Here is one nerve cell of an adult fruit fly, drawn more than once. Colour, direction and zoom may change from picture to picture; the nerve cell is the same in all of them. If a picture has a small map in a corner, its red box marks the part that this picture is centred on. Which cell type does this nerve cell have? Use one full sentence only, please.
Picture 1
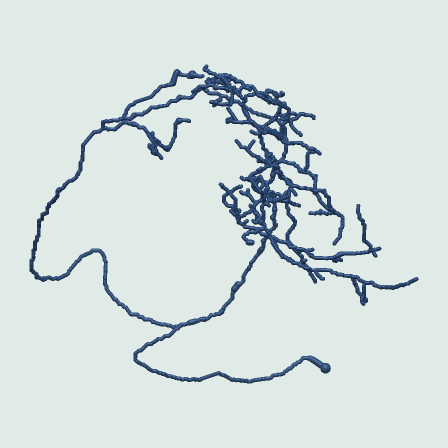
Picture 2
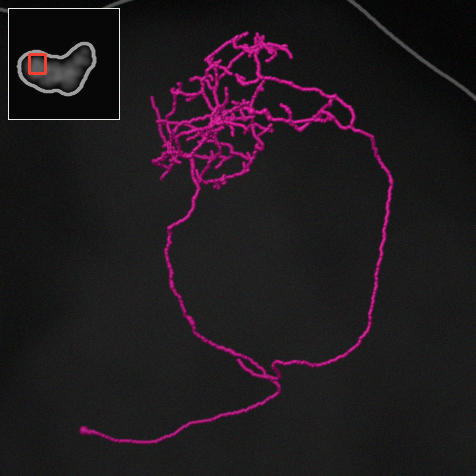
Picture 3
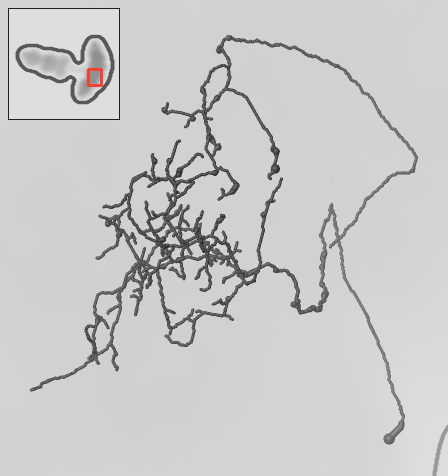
By its cell type, the nerve cell is SLP241.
